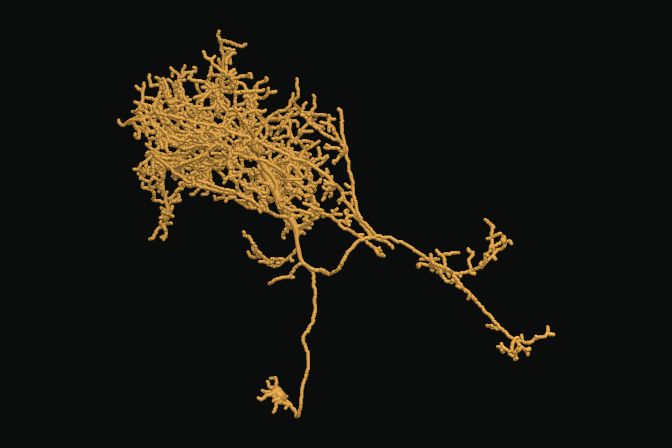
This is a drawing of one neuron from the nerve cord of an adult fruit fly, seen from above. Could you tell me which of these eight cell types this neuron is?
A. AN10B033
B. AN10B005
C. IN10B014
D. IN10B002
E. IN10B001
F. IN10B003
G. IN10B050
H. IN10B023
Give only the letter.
D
